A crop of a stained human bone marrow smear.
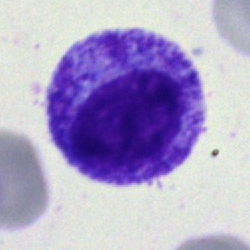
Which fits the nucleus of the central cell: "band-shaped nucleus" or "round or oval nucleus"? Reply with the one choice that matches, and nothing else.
Round or oval nucleus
